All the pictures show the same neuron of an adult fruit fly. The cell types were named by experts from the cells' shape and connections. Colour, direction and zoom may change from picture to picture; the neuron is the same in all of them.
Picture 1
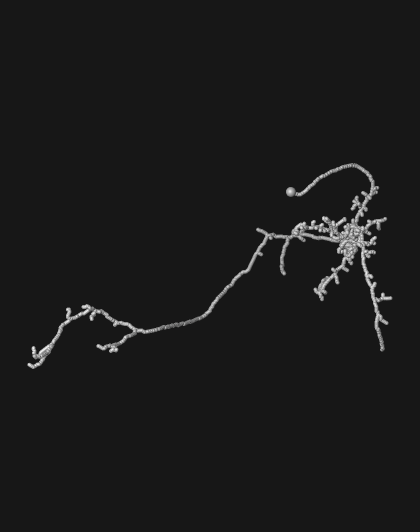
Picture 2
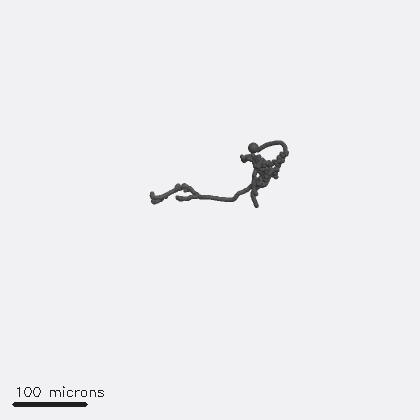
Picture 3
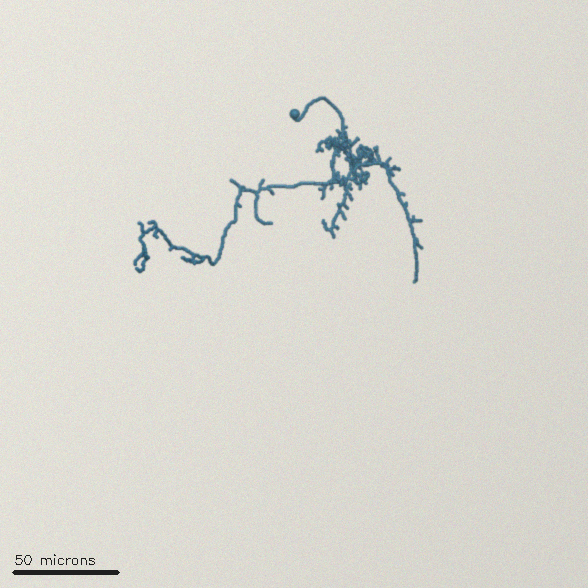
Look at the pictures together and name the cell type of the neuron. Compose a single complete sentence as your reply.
In the scheme of cell types, this neuron is IN19B091.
